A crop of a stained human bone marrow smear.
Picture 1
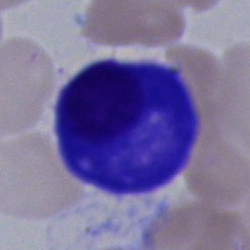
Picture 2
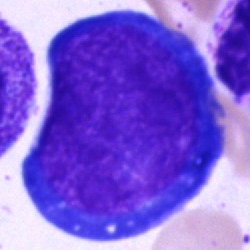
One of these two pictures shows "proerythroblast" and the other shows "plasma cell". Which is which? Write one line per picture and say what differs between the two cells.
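Picture 1 is a plasma cell. The cytoplasm is abundant and stains a deep blue.
Picture 2 is a proerythroblast. The cytoplasm is a narrow rim of deep blue around the nucleus.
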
